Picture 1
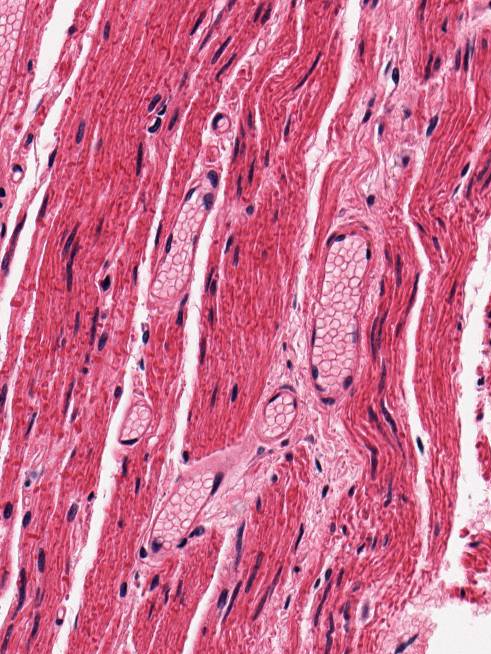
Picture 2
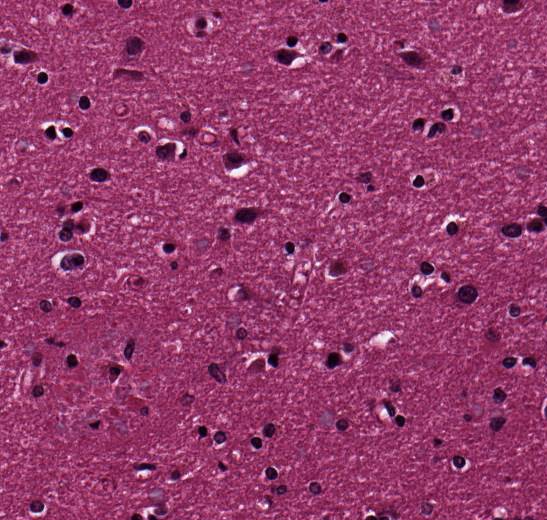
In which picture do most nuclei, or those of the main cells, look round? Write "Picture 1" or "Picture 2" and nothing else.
Picture 2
